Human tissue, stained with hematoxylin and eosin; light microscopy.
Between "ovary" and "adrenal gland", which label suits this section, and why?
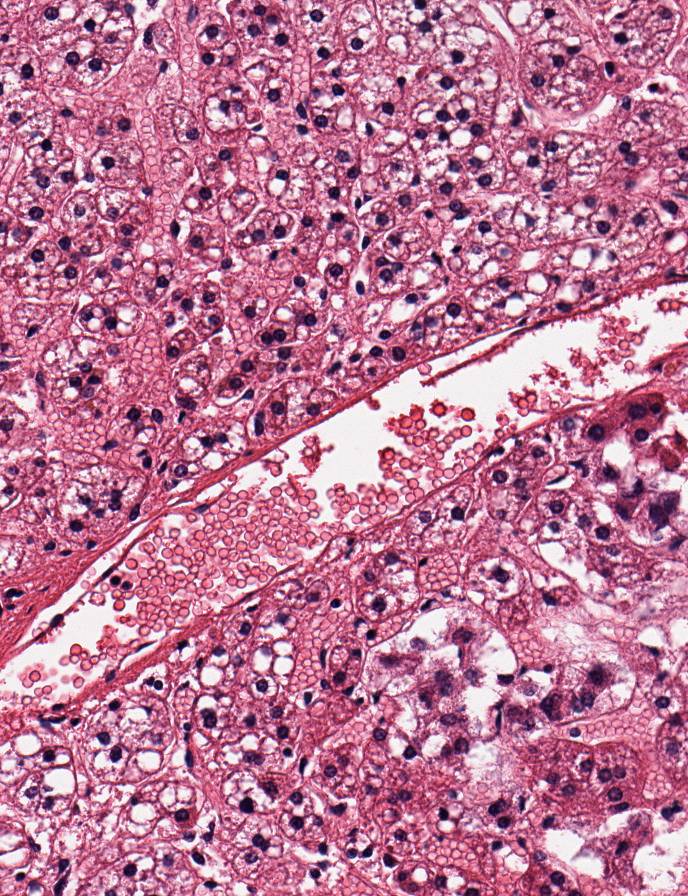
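This is adrenal gland. Going through what's here: many cells have pale pink cytoplasm filled with multiple small clear vacuoles, and most carry a single small, round, dark nucleus. A wide thin-walled vessel, partly packed with red blood cells, crosses diagonally from the lower left to the upper right. Nowhere in the field do the cells form gland lumens.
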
